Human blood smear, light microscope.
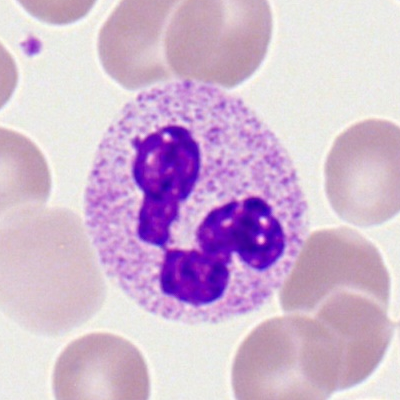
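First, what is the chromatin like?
Dense, dark purple and coarsely clumped, and I can see no nucleoli.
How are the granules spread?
Fine lilac ones, scattered evenly throughout the cytoplasm.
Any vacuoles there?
None seen.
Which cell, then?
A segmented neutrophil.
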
